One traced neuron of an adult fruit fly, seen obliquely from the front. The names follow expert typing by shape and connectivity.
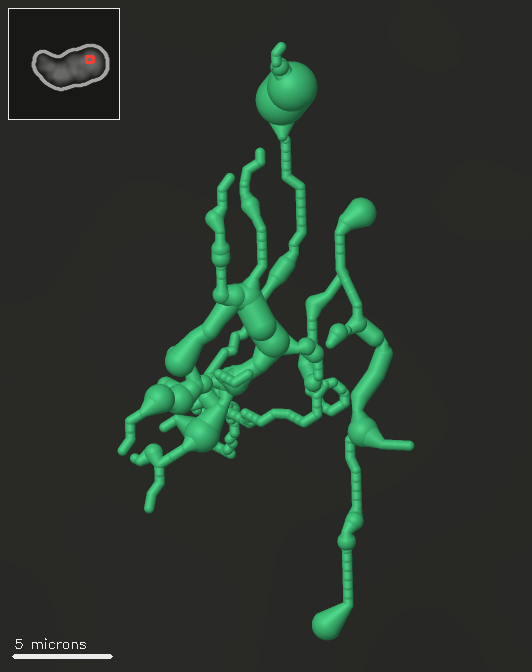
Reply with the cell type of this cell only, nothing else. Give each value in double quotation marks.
"T5b"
